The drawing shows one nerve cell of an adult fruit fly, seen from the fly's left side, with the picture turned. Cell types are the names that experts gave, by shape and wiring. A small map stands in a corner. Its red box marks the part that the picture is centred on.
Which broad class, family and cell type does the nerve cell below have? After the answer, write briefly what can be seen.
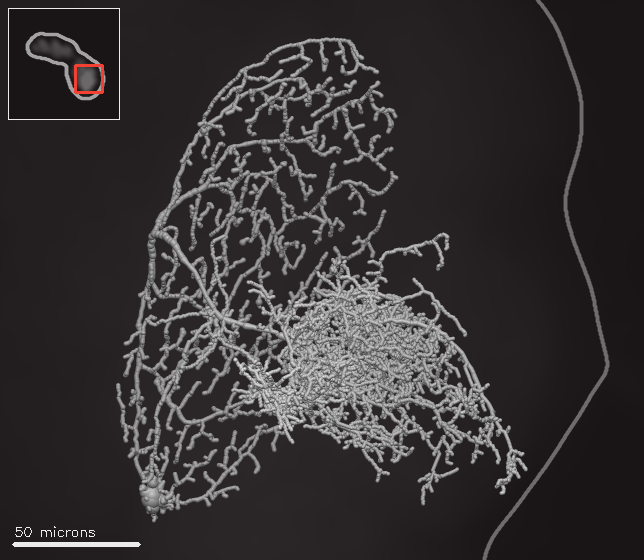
It is a visual centrifugal neuron. The family is LoVC. The cell type is LoVC16. The cell body is at the lower left of the picture. From top to bottom in the picture it spans about 190 microns. More than a hundred branch ends can be seen.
